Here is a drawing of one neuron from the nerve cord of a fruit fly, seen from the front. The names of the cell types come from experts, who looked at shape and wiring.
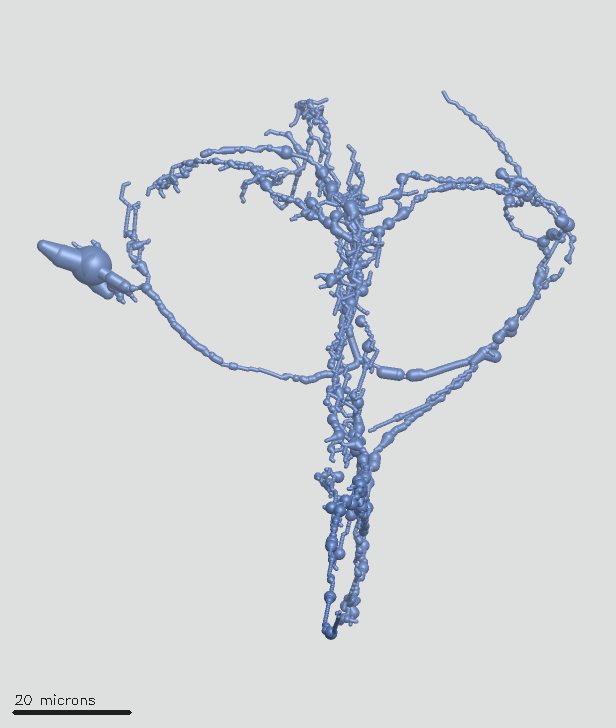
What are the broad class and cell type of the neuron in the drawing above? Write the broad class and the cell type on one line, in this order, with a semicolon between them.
ascending neuron; ANXXX202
